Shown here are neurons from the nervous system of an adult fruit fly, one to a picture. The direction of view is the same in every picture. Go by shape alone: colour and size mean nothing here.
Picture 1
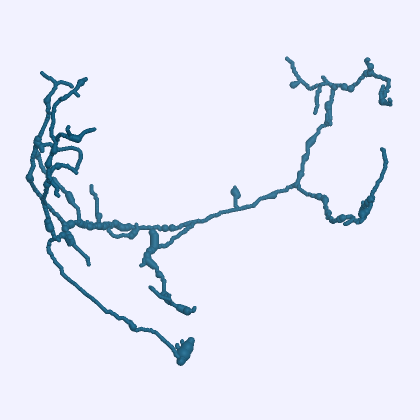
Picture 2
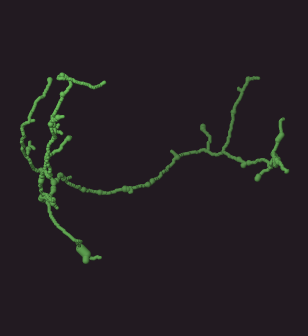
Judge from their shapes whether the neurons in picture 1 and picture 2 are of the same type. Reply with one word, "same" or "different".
same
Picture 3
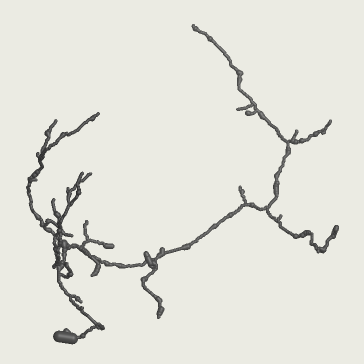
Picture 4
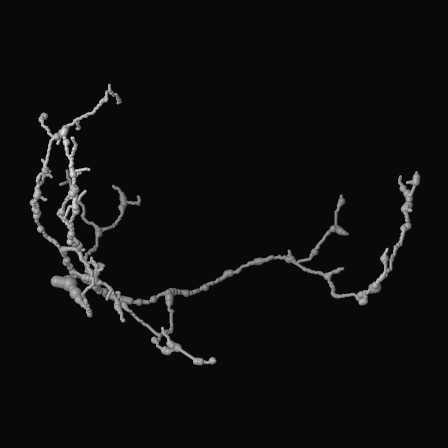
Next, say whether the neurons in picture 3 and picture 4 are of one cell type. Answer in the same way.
different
